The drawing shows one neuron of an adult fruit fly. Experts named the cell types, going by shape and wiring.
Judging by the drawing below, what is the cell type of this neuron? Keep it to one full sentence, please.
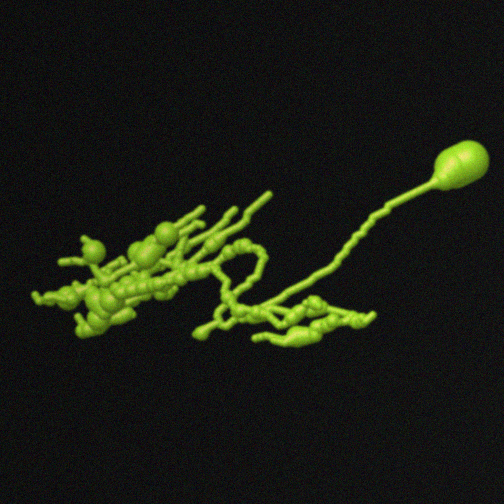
The neuron has T4b as its cell type.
